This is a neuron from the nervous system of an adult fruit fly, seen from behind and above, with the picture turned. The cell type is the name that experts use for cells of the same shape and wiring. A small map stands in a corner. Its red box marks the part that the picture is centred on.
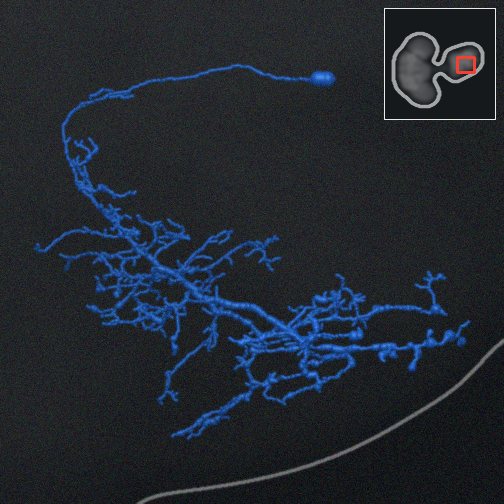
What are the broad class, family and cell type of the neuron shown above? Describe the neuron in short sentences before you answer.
In this view it is about as wide as it is tall. Its broad class is nerve-cord intrinsic neuron. The family is hemilineage 12B. Its cell type is IN12B040.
